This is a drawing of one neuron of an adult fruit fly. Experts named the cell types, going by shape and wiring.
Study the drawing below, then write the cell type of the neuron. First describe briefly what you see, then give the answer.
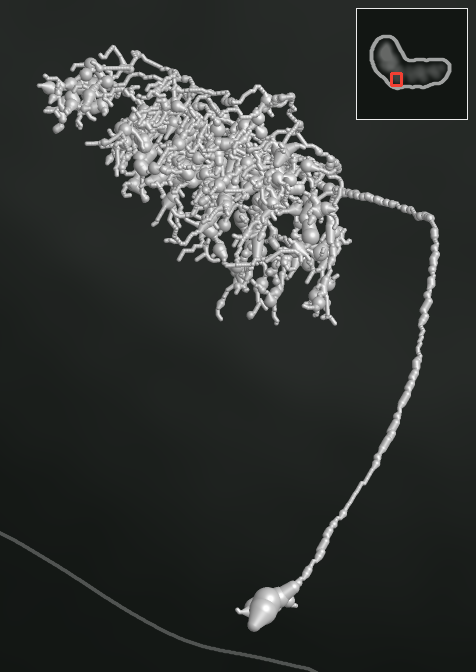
The picture shows dozens of branch ends. As drawn here it is taller than it is wide. Its broad class is optic-lobe intrinsic neuron. Its cell type is Pm3.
